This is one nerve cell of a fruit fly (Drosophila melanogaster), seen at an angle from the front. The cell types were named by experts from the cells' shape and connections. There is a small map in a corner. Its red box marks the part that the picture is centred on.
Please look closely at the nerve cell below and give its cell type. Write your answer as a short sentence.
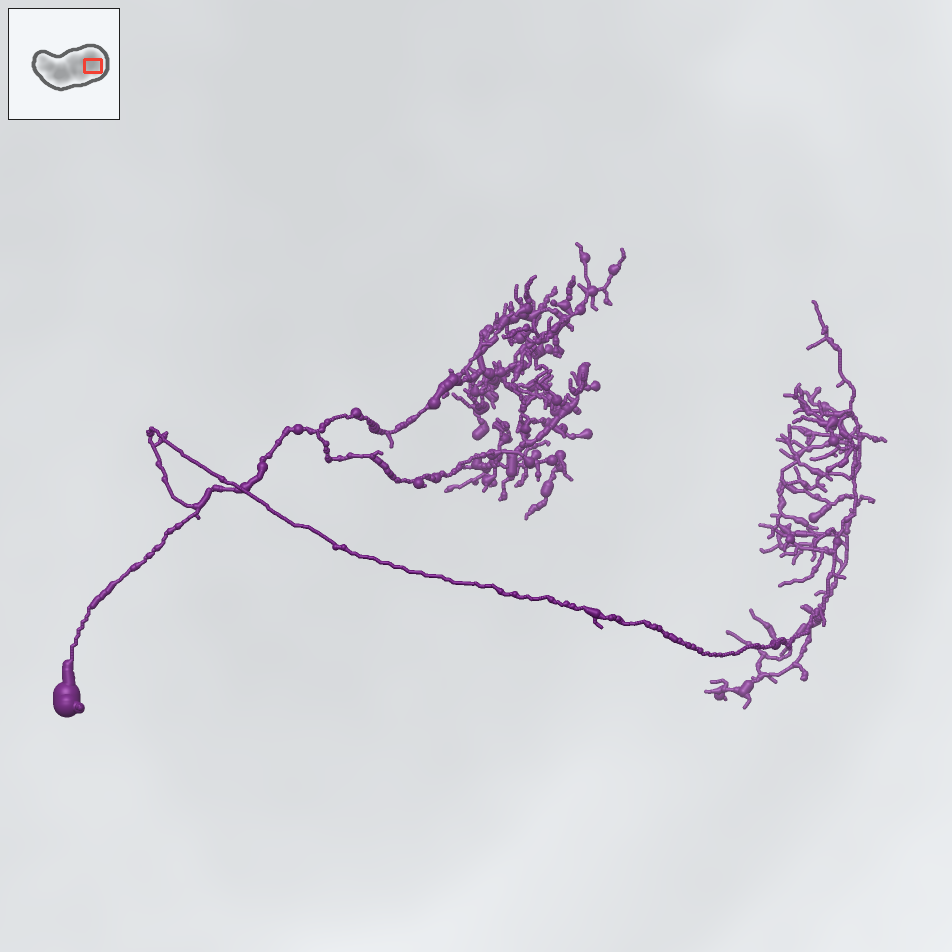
The cell type is MeLo13.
